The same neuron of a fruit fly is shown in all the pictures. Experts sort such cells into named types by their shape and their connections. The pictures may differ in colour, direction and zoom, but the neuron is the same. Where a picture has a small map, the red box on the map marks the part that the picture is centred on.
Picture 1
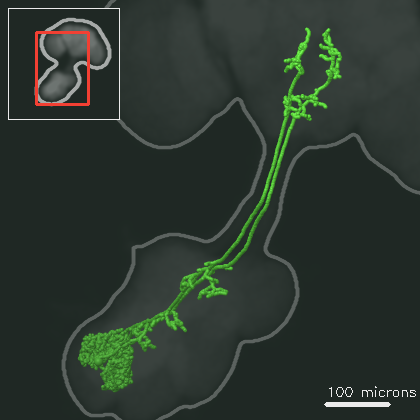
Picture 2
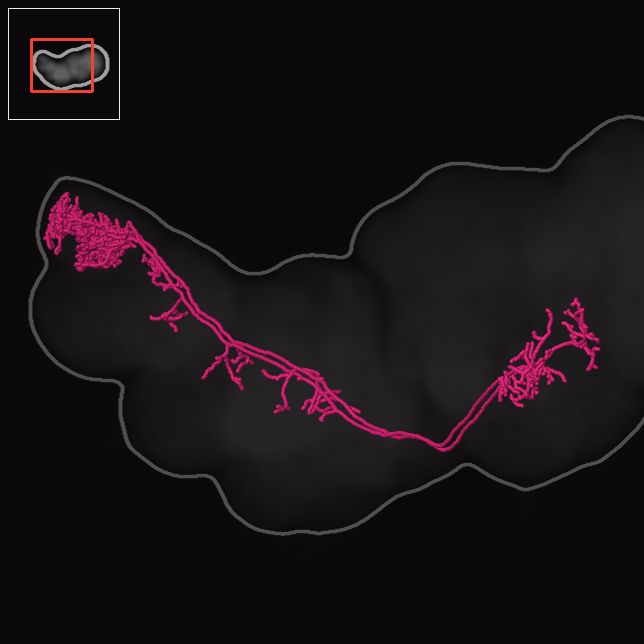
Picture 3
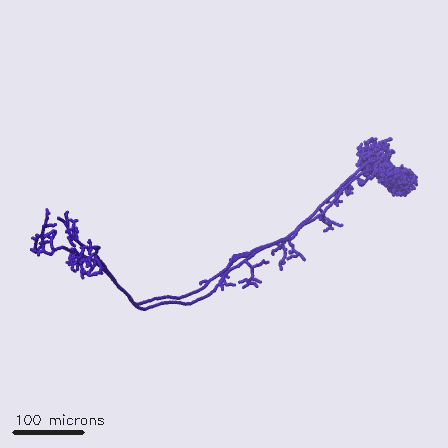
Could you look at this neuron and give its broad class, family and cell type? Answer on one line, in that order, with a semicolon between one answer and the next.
ascending neuron; hemilineage 00A; AN00A006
